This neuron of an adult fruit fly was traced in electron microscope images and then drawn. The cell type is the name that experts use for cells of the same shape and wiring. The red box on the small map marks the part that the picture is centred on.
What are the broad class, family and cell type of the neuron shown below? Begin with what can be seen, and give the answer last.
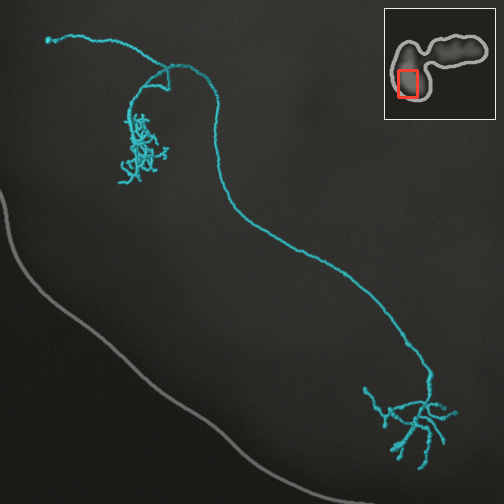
It is in the brain and does not reach the nerve cord. Its cell body lies at the upper left of the picture. It is a central-brain intrinsic neuron. The family is hemilineage ALv1. Its cell type is DP1l_vPN.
